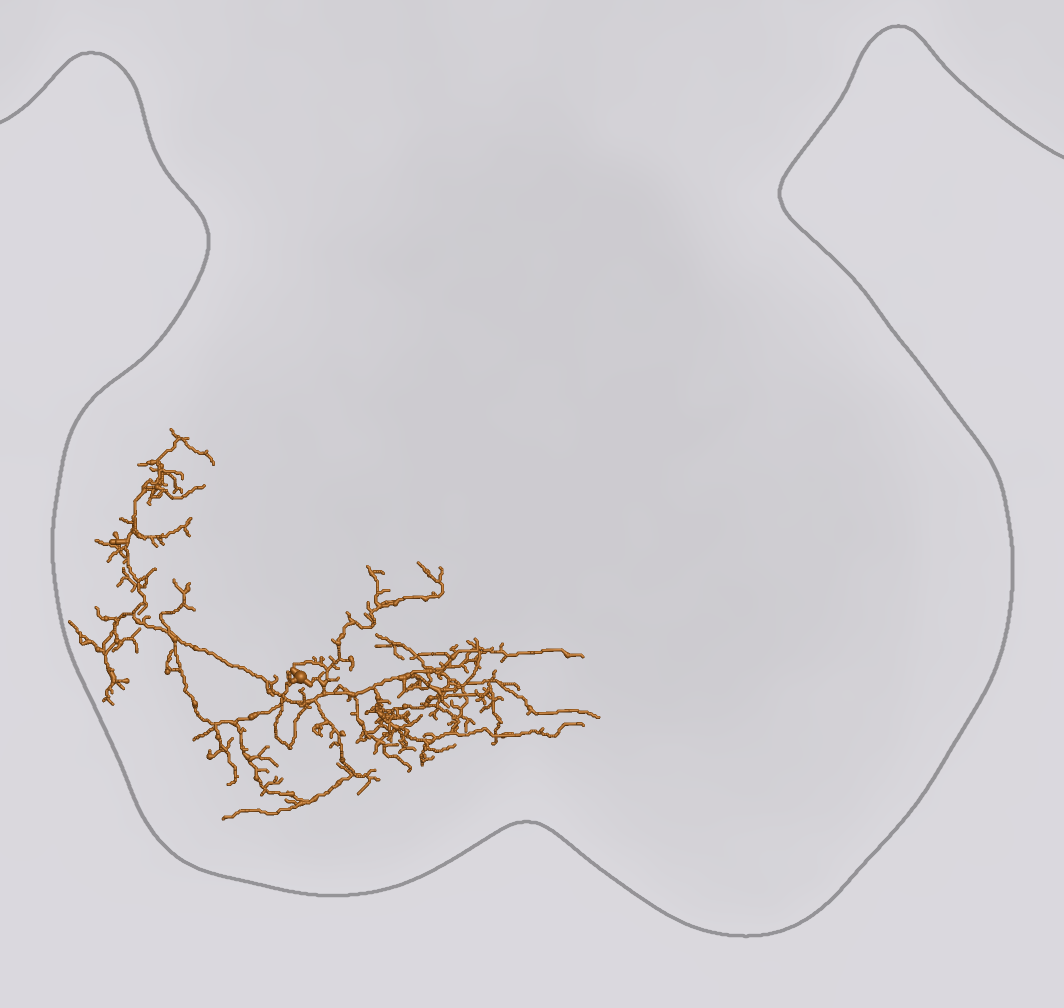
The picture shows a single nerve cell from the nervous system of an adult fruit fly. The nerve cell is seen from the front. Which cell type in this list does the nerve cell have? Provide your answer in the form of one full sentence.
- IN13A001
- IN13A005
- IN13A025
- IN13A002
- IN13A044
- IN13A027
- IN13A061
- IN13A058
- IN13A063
It is to cell type IN13A058 that the nerve cell belongs.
